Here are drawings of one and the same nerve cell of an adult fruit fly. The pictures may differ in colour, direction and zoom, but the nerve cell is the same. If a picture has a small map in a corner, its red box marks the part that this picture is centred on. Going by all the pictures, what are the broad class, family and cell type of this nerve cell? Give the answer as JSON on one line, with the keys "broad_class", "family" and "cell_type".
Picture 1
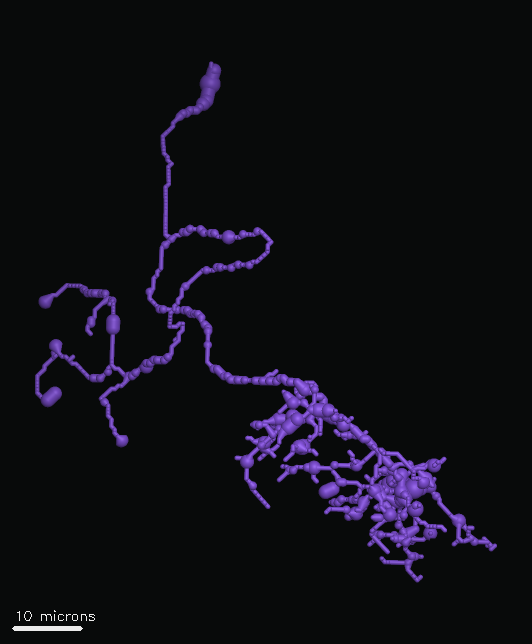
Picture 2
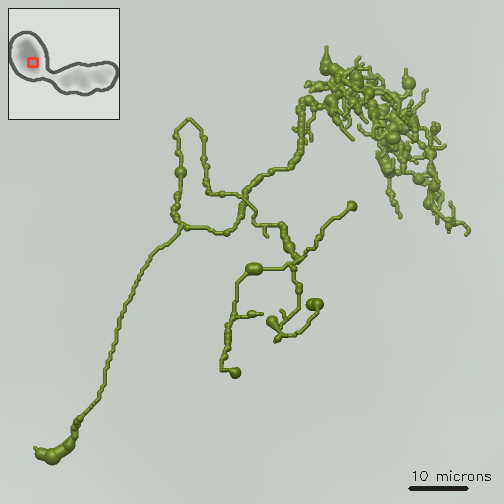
{"broad_class": "optic-lobe intrinsic neuron", "family": "Li", "cell_type": "Li21"}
